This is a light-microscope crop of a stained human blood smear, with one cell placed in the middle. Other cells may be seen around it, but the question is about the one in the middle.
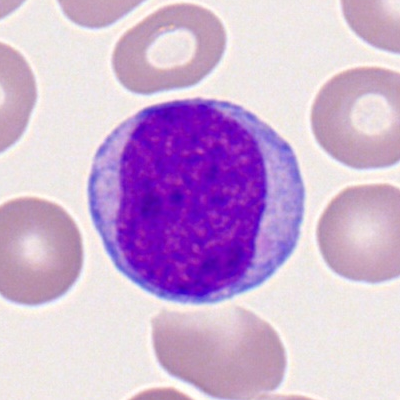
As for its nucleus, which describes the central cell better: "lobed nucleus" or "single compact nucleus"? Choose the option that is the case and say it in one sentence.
Round, oval or kidney-shaped, the nucleus of this cell is one compact undivided mass.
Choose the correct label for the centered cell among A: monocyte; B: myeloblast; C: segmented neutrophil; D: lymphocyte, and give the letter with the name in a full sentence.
Option B is correct, naming the cell in the middle as a myeloblast.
